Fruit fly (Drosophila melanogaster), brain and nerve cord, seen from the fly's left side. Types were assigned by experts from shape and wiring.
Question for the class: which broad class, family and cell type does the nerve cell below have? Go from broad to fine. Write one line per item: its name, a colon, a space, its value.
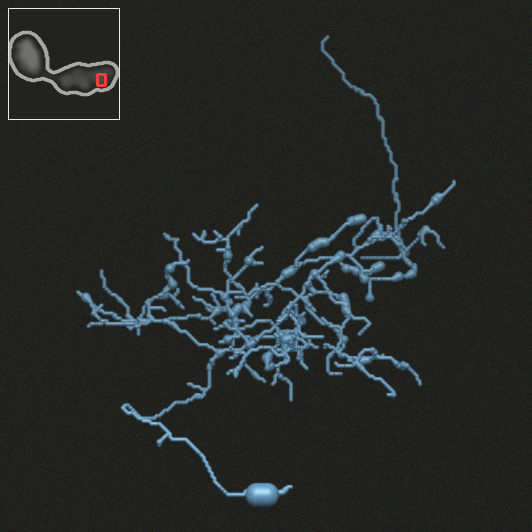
broad class: nerve-cord intrinsic neuron
family: hemilineage 14A
cell type: IN14A084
